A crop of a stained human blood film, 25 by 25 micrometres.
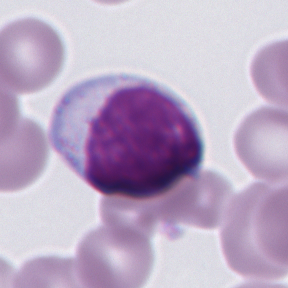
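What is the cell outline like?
Smooth, without projections.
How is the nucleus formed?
It is a single mass, not lobed.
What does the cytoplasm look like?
It is pale grey-blue and lacks coarse granules.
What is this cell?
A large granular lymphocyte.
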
